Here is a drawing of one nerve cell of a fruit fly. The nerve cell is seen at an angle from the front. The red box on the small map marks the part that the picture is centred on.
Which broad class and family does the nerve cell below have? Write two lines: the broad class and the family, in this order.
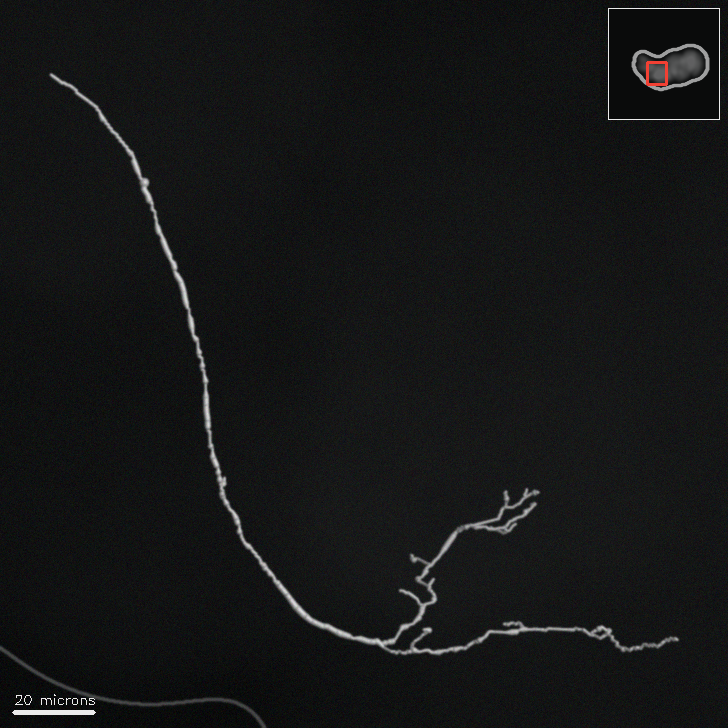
sensory neuron entering the nerve cord
class mechanosensory tactile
